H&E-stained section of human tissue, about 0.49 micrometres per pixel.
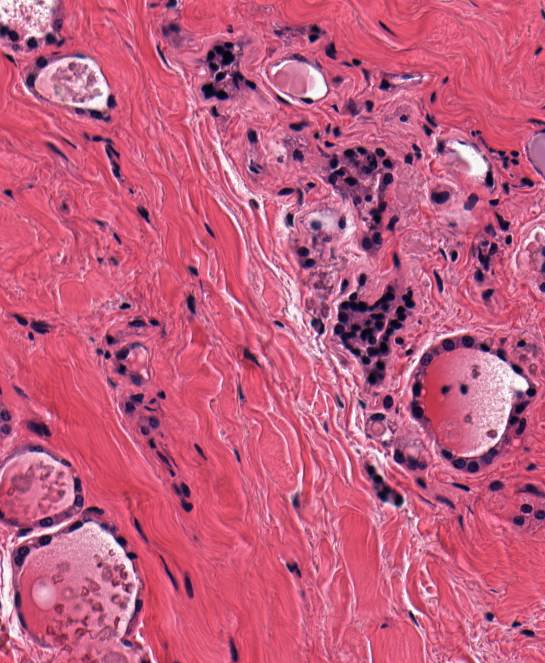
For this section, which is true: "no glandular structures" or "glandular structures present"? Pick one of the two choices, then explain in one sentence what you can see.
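Glandular structures present. Dense pink collagenous stroma fills most of the field, with small rounded epithelial units scattered mainly along the right side and in the lower left corner.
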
